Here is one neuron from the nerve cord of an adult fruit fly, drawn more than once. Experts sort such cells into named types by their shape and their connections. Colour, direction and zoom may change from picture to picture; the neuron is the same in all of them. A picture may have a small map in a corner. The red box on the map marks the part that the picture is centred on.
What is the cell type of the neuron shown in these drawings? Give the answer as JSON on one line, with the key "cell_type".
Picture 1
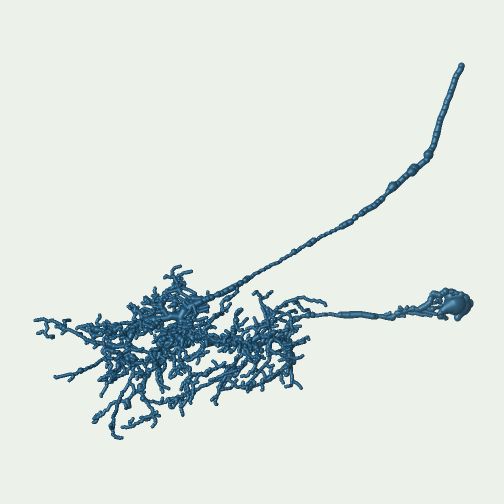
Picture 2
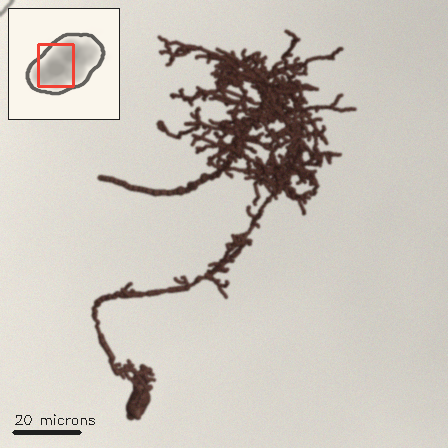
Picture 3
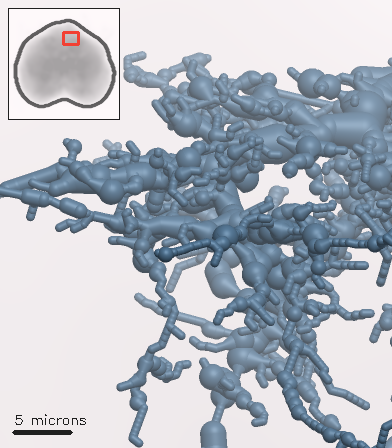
{"cell_type": "MNad35"}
